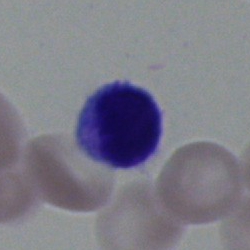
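A lymphocyte: see how its dark purple nucleus takes up nearly the whole round cell? The chromatin's dense and very darkly stained, and all that's left is a thin, slightly paler blue-purple rim at the left edge.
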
